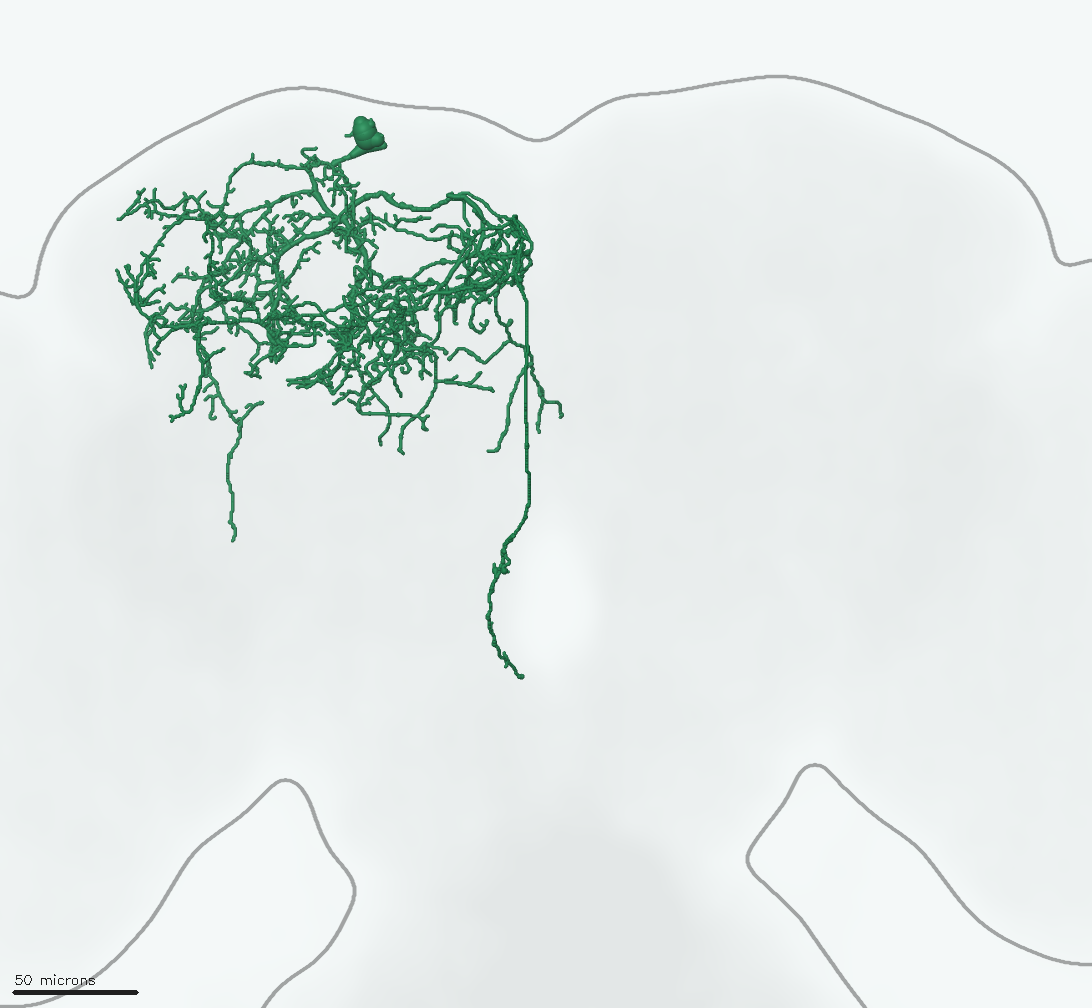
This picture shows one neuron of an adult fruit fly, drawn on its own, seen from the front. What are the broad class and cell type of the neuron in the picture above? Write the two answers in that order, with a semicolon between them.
central-brain intrinsic neuron; SMP527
